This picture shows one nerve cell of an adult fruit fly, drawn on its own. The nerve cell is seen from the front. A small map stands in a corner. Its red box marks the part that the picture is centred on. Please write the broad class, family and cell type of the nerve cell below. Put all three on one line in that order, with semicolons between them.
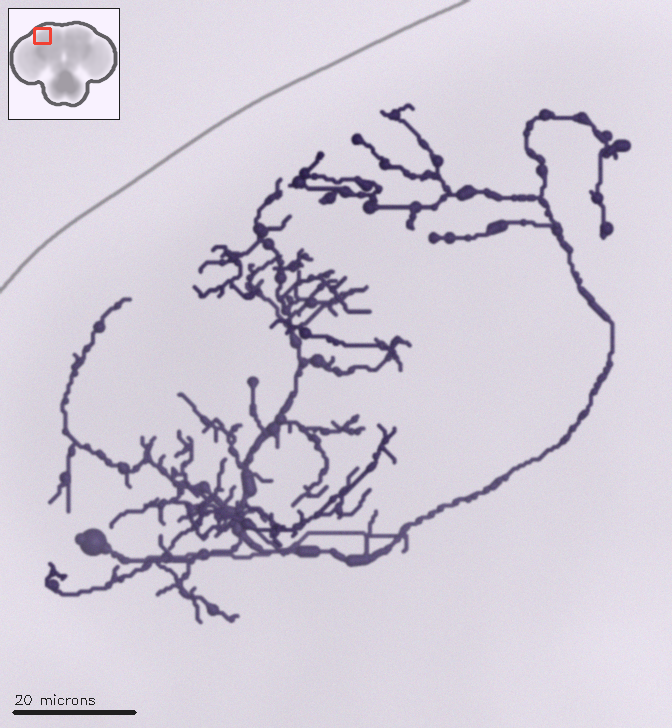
central-brain intrinsic neuron; hemilineage LHp3; CB2092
